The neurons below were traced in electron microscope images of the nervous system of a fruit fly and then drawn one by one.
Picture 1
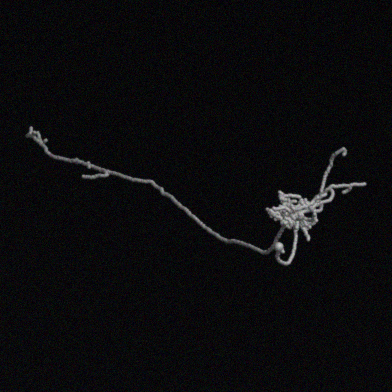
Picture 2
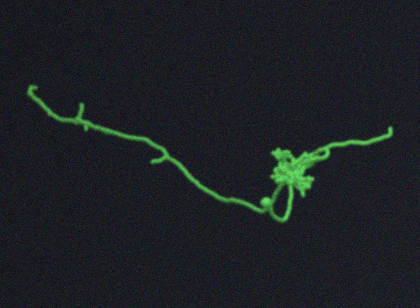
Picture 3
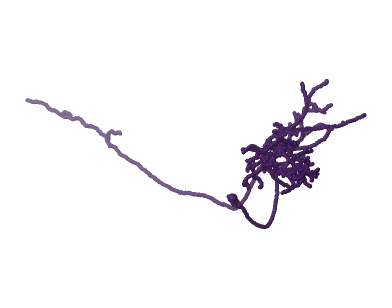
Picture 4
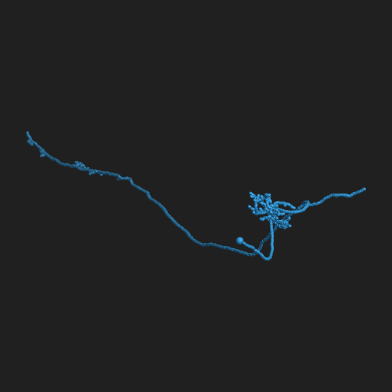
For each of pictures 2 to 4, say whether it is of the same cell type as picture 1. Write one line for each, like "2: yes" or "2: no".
2: yes
3: no
4: yes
